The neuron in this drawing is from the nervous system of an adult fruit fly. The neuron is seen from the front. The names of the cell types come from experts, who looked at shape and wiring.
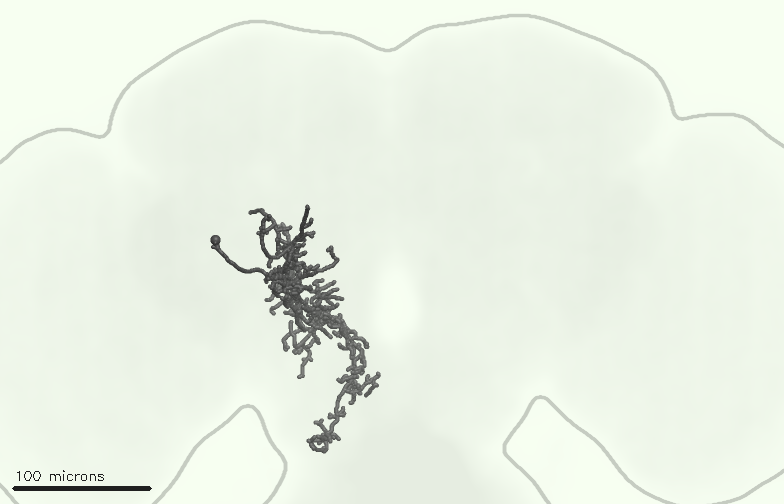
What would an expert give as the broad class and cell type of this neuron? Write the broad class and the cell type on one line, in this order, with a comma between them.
central-brain intrinsic neuron, PS060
